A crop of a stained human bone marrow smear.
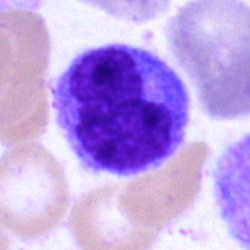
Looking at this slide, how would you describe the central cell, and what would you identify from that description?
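Nucleus deeply cleft toward upper right. Chromatin dark and clumped, with darker patches. Cytoplasm stains deep blue-purple. Paler zone in upper right of cell, beside the nuclear cleft. Cell: monocyte.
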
